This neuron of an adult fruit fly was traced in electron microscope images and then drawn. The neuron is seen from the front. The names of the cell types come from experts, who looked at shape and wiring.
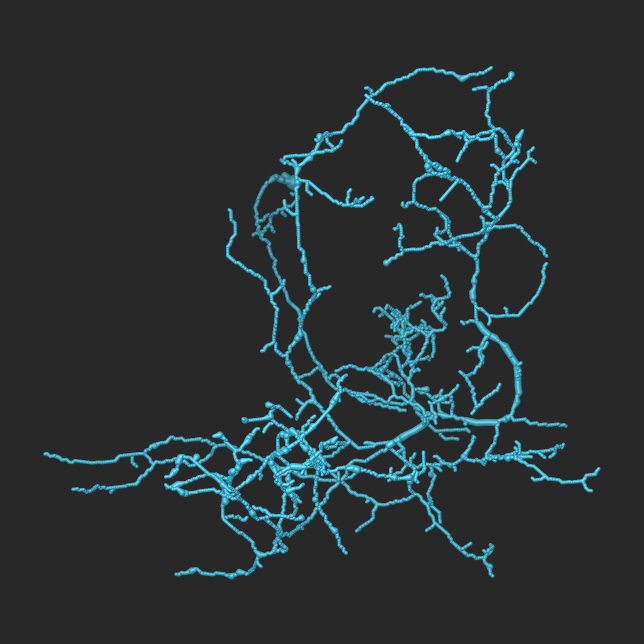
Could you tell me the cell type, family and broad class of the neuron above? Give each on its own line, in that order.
AVLP752m
hemilineage SMPpv2_ventral
central-brain intrinsic neuron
